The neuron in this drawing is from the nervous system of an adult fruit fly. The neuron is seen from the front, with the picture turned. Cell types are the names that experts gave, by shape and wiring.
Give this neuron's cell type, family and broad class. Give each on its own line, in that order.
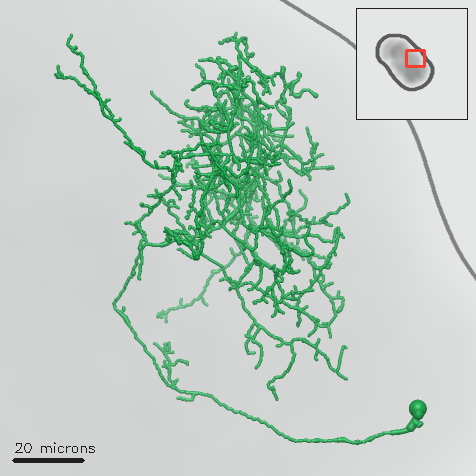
SLP011
hemilineage SLPal1
central-brain intrinsic neuron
